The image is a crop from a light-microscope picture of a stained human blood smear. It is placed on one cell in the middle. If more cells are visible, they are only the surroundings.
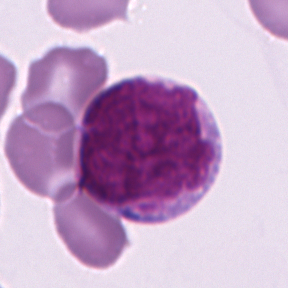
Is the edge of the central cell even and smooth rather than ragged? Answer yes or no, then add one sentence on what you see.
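Yes. The cell's outline is round and smooth.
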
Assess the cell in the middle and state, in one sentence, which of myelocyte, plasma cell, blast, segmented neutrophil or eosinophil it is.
Within this crop, a blast occupies the central position.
